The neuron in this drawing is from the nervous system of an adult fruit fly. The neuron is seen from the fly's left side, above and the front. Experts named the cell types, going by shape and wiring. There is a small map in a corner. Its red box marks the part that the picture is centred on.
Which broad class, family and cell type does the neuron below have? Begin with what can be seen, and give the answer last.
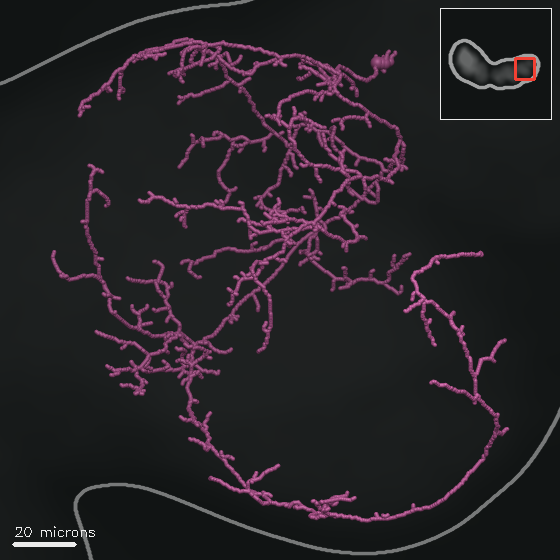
From top to bottom in the picture it spans about 160 microns. More than a hundred branch ends can be seen. This is a nerve-cord intrinsic neuron. The family is hemilineage 19A. Its cell type is IN19A060_e.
